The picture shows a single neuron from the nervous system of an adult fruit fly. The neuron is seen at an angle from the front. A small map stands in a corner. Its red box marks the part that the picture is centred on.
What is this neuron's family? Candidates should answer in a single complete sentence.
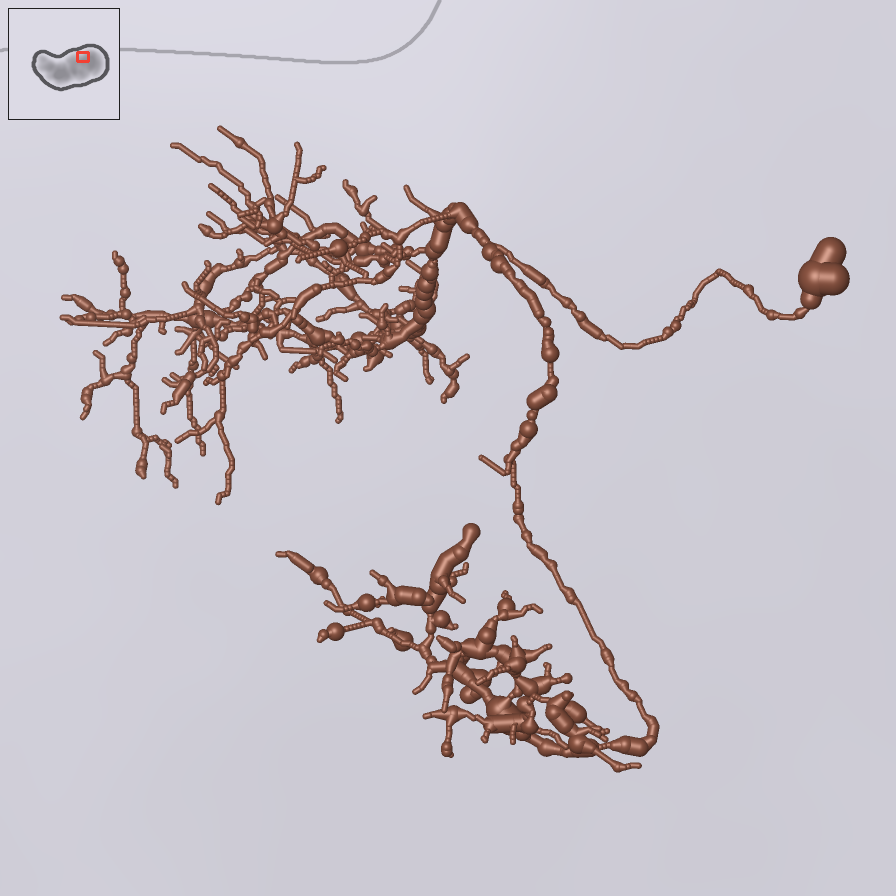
The family designation of this neuron is hemilineage SMPad3.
